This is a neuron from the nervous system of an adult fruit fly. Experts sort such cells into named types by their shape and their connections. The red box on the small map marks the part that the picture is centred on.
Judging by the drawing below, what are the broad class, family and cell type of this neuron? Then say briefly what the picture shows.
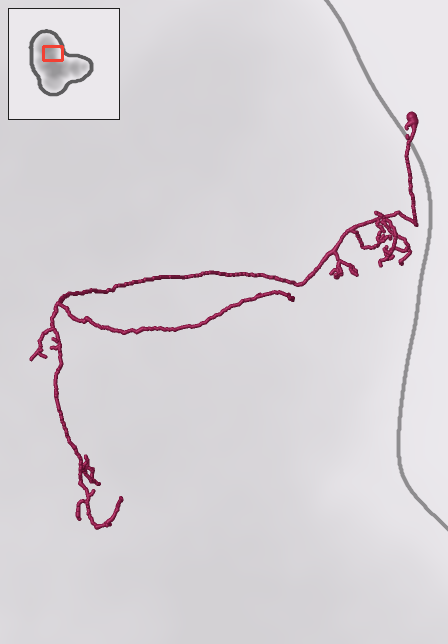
It is a central-brain intrinsic neuron. The name of its family is class Kenyon Cell. The cell type is KCa'b'-m. The cell body can be seen at the upper right of the picture. As drawn here it is about as wide as it is tall.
